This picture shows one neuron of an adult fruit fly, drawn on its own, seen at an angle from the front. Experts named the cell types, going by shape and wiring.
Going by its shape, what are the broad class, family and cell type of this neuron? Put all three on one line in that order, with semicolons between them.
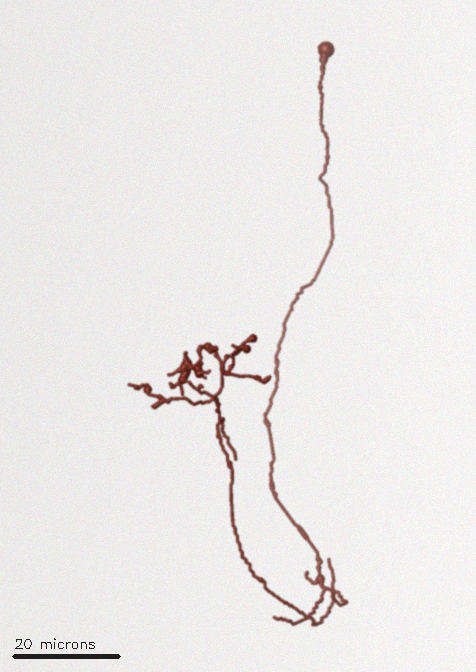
central-brain intrinsic neuron; class CX; vDeltaA_b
